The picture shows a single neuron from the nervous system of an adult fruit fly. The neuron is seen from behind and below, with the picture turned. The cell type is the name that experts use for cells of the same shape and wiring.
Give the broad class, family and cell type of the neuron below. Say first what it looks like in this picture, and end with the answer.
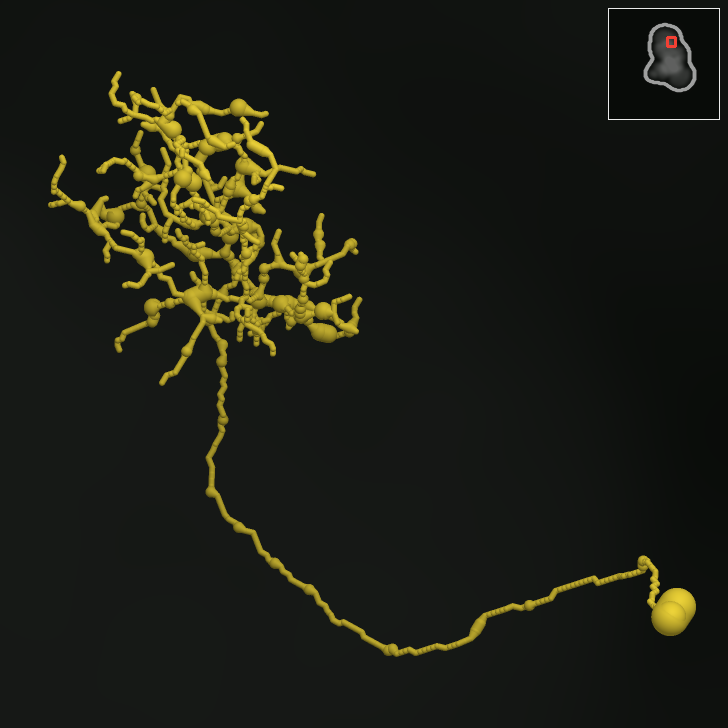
Its cell body lies at the lower right of the picture. The picture shows dozens of branch ends. This is an optic-lobe intrinsic neuron. The family is Li. It is of cell type Li22.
